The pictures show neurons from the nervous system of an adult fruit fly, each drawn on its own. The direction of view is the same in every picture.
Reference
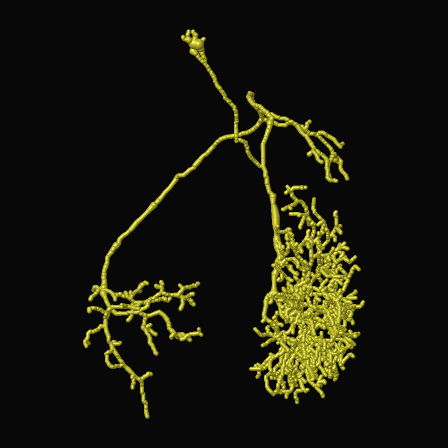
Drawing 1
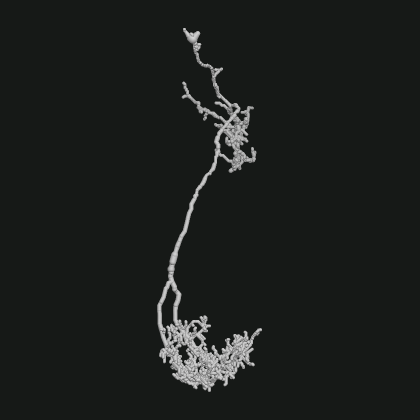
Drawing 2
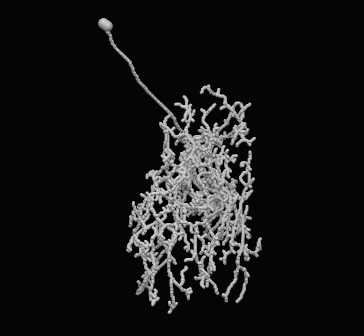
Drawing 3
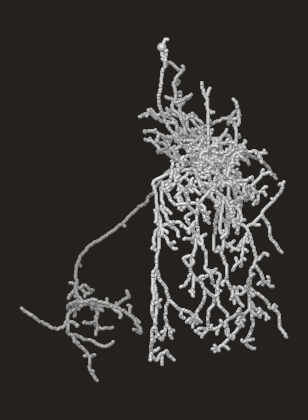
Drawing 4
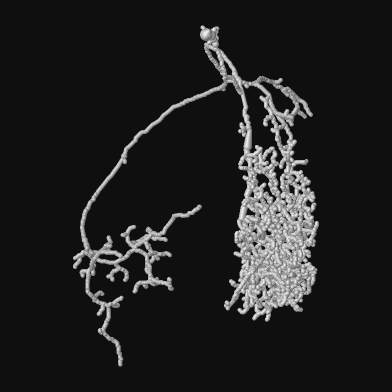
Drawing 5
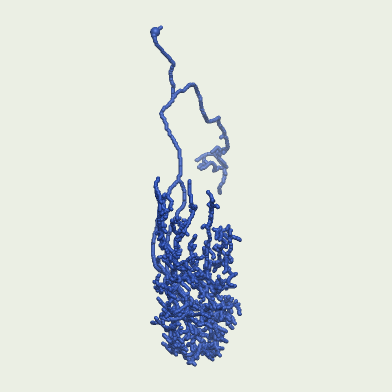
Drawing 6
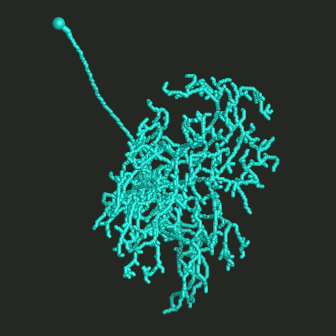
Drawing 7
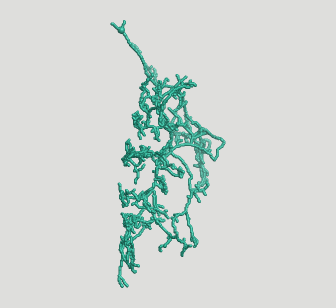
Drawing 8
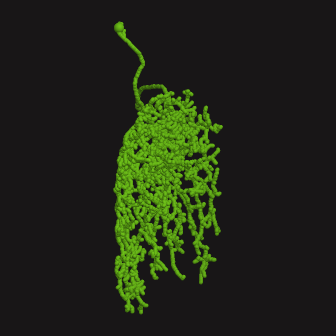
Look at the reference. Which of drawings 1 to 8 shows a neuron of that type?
4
